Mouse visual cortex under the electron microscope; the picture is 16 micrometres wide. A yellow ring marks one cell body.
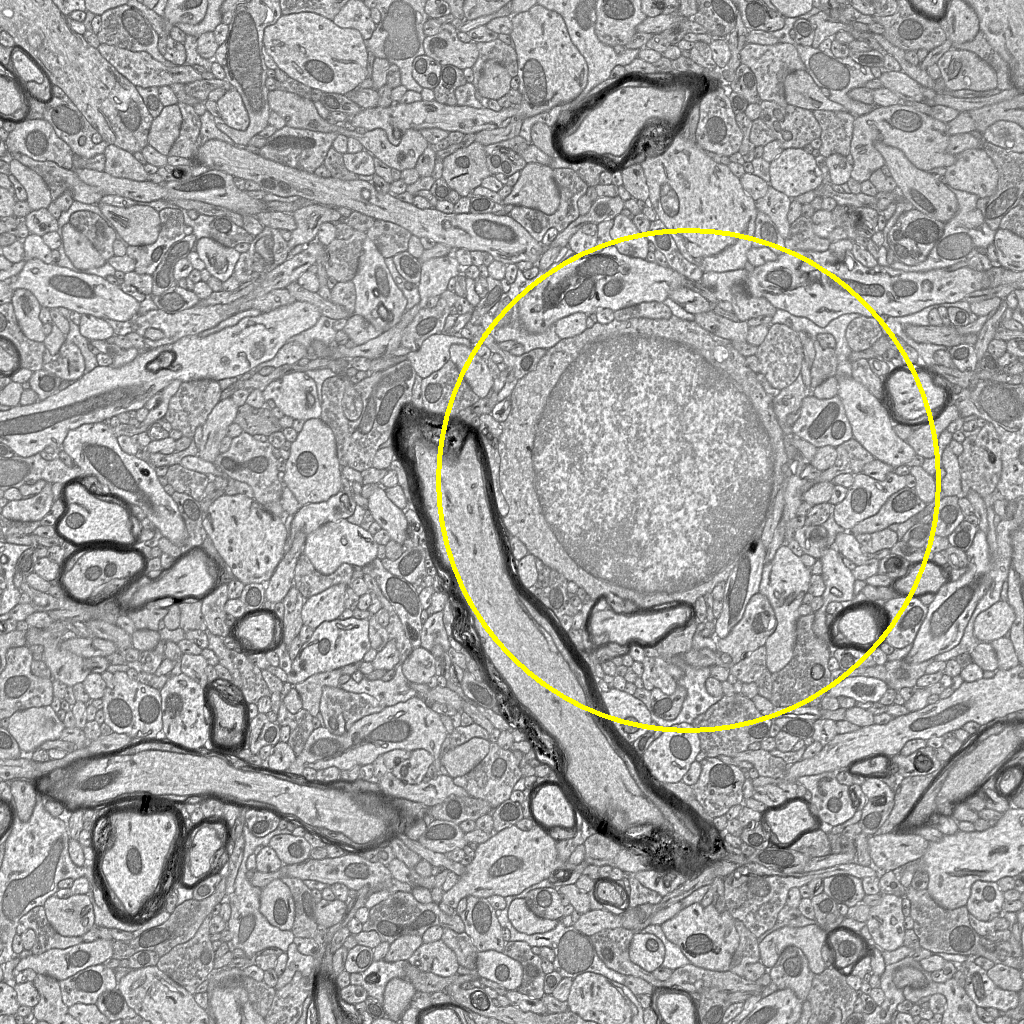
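Oligodendrocyte at the centre of the ring. Its round nucleus has a smooth outline and lies entirely within the picture. Finely granular chromatin is spread through the whole nucleus rather than massed along the envelope, and no distinct nucleolus can be seen. A single small black dot sits at the nucleus's lower right edge.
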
